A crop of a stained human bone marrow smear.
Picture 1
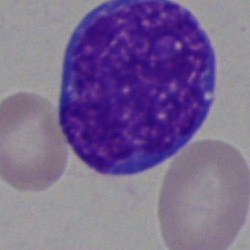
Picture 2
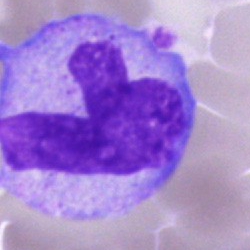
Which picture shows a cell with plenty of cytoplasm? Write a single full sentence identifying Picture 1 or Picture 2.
For the cell in picture 2, the cytoplasm is broad.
